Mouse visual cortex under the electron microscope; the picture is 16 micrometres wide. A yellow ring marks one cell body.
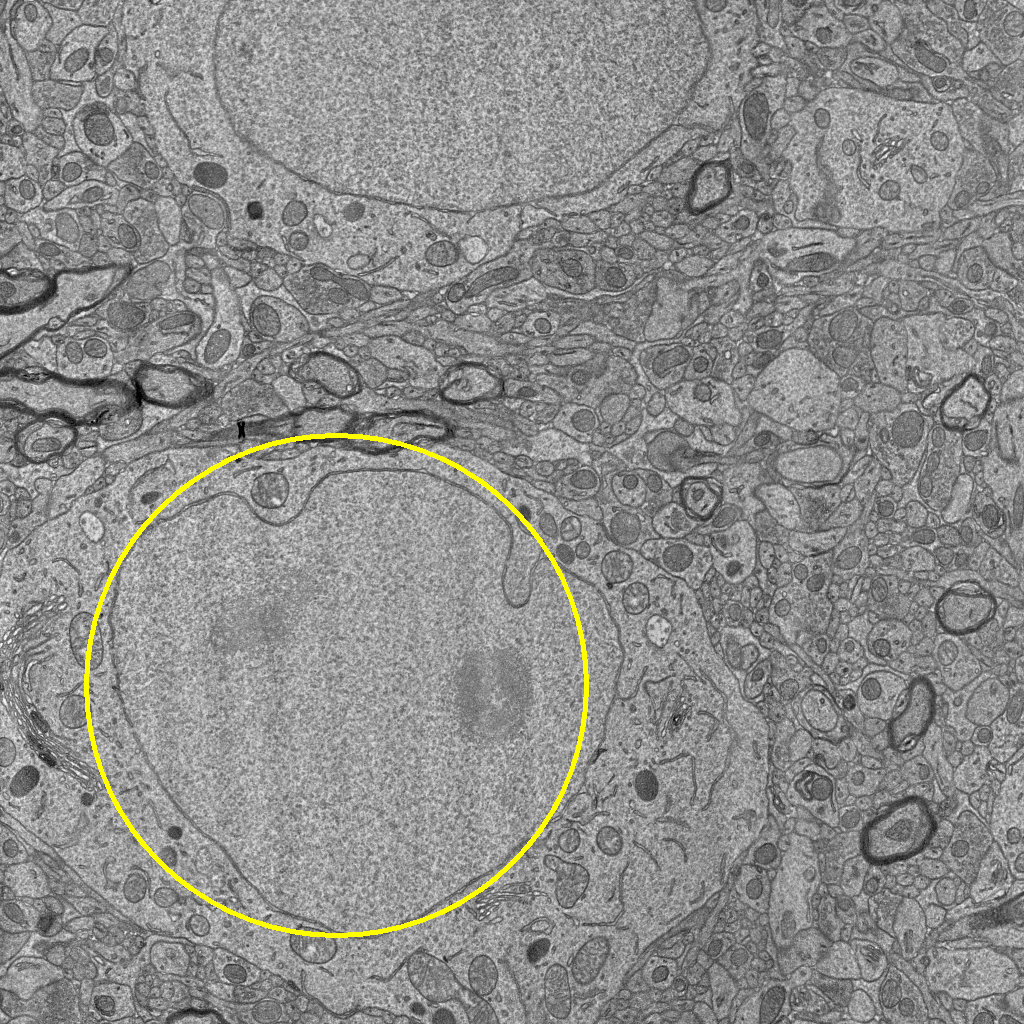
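Excitatory neuron, the ringed cell: its large, nearly round nucleus fills most of the ring. The nuclear envelope tucks inward at the upper right as a narrow, finger-like pocket. The chromatin stays pale and evenly spread, with no thick dark band along the envelope. A rounded, darker granular patch sits in the right half of the nucleus.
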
